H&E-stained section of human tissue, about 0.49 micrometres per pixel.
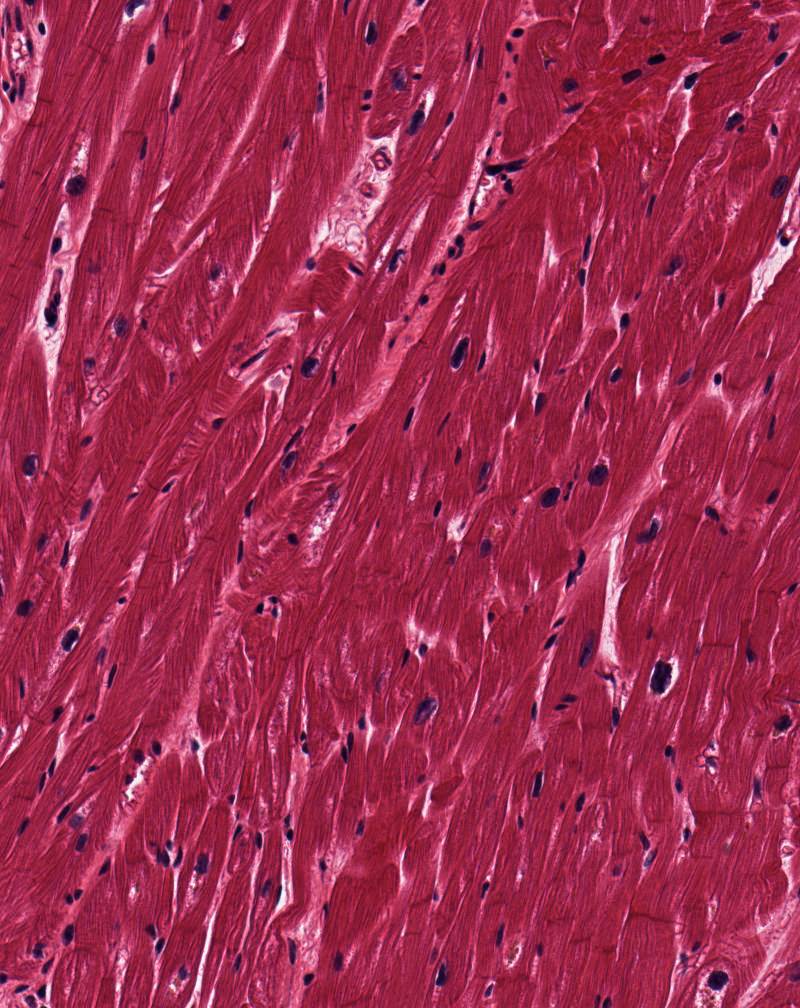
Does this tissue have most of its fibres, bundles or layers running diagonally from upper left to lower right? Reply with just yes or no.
No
